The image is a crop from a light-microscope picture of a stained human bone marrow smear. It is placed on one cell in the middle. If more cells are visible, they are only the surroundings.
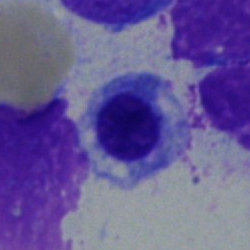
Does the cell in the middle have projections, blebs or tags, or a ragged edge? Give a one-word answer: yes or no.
Yes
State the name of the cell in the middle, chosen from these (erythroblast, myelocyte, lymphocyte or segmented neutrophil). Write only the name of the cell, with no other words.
erythroblast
